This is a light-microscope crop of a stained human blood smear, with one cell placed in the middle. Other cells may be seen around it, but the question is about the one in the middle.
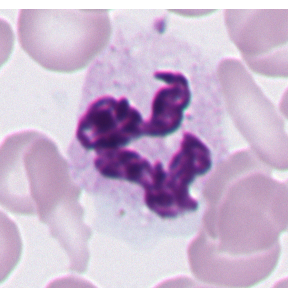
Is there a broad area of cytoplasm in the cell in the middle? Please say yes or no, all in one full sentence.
Yes, the nucleus is surrounded by plentiful cytoplasm.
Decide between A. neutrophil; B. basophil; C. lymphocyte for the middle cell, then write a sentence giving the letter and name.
What sits in the middle of the crop is a neutrophil, and option A is correct.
